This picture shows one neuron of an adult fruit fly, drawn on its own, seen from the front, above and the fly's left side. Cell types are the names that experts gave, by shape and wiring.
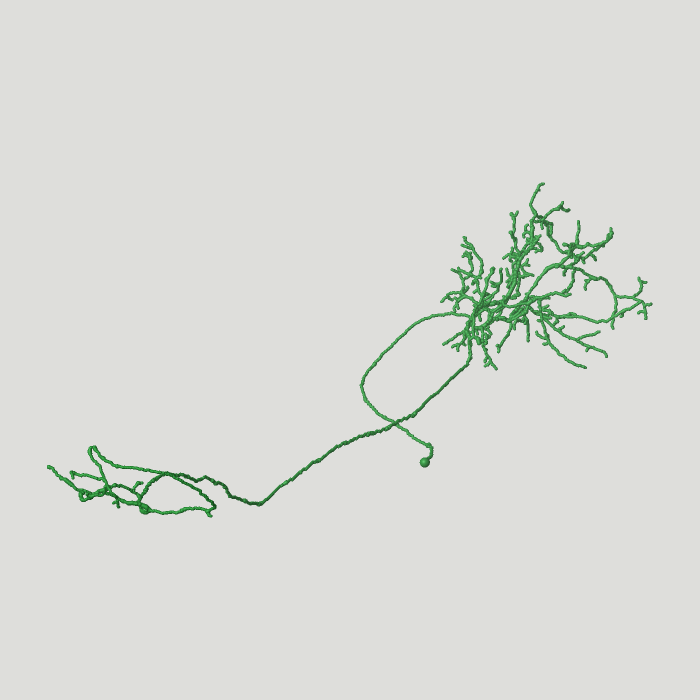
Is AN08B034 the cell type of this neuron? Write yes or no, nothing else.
no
